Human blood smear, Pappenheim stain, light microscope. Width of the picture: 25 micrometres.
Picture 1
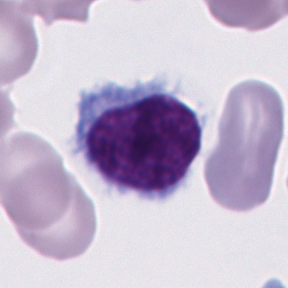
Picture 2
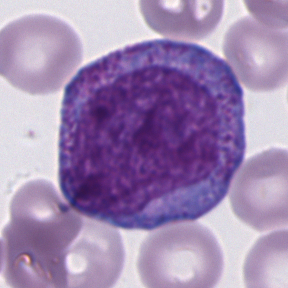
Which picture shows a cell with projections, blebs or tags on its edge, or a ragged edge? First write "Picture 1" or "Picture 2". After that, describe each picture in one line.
Picture 1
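Picture 1: Fine hair-like projections fringe the cell's edge, most prominently along the upper left.
Picture 2: The cell outline is smooth and roughly rounded with a few blunt angles.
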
